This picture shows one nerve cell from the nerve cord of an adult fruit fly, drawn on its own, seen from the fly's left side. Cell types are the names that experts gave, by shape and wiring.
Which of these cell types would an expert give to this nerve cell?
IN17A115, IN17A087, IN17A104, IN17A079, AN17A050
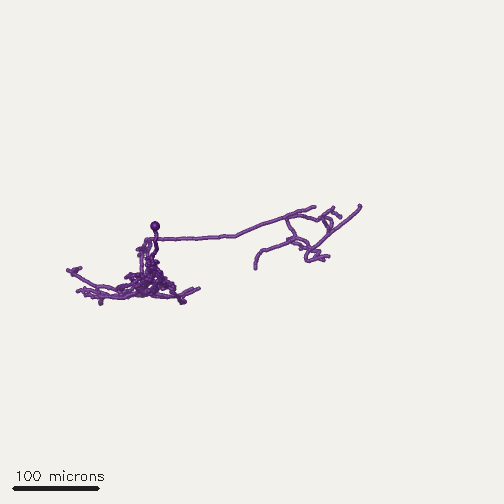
IN17A087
